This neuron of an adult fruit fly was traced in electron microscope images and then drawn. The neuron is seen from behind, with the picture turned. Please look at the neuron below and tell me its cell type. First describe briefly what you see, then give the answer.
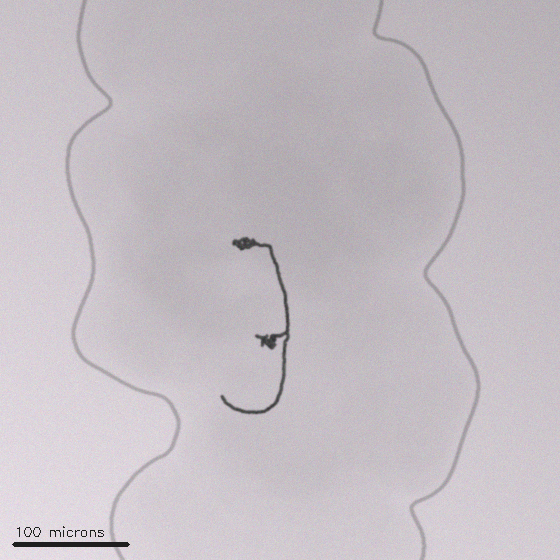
No cell body is drawn. From top to bottom in the picture it spans about 150 microns. It is a sensory neuron entering the brain. The cell type is ORN_DC4.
